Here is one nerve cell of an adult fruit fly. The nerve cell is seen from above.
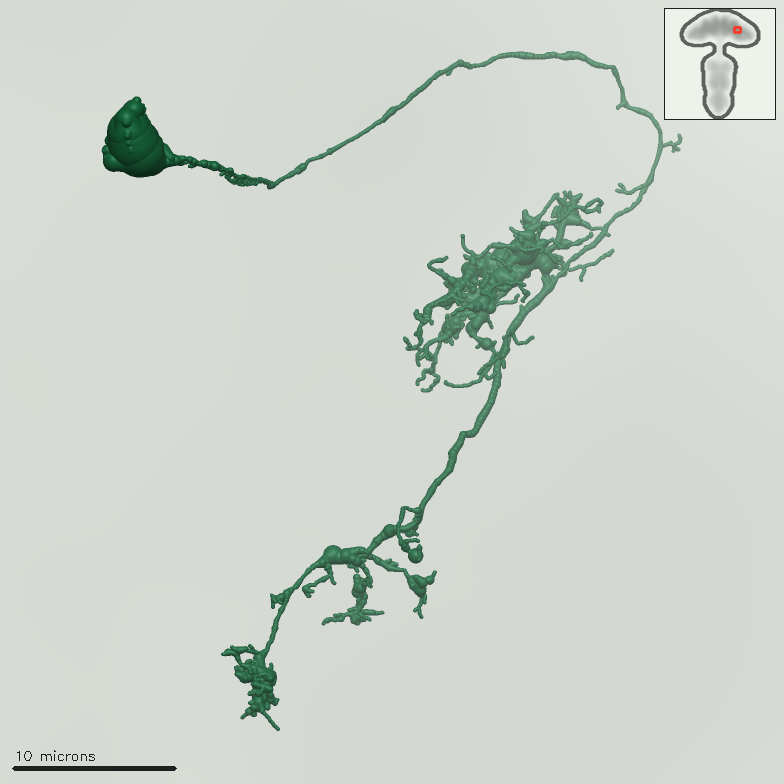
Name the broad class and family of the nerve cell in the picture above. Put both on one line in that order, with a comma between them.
optic-lobe intrinsic neuron, Mi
